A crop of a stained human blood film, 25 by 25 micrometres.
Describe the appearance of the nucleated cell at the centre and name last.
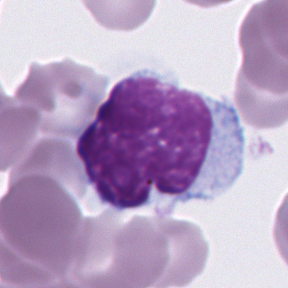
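A notch is cut into the lower edge of the nucleus. Most of the cytoplasm lies on the right side of the nucleus. The cytoplasm contains no coarse coloured granules. Its outer margin is irregular and ruffled. The cell is a typical lymphocyte.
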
